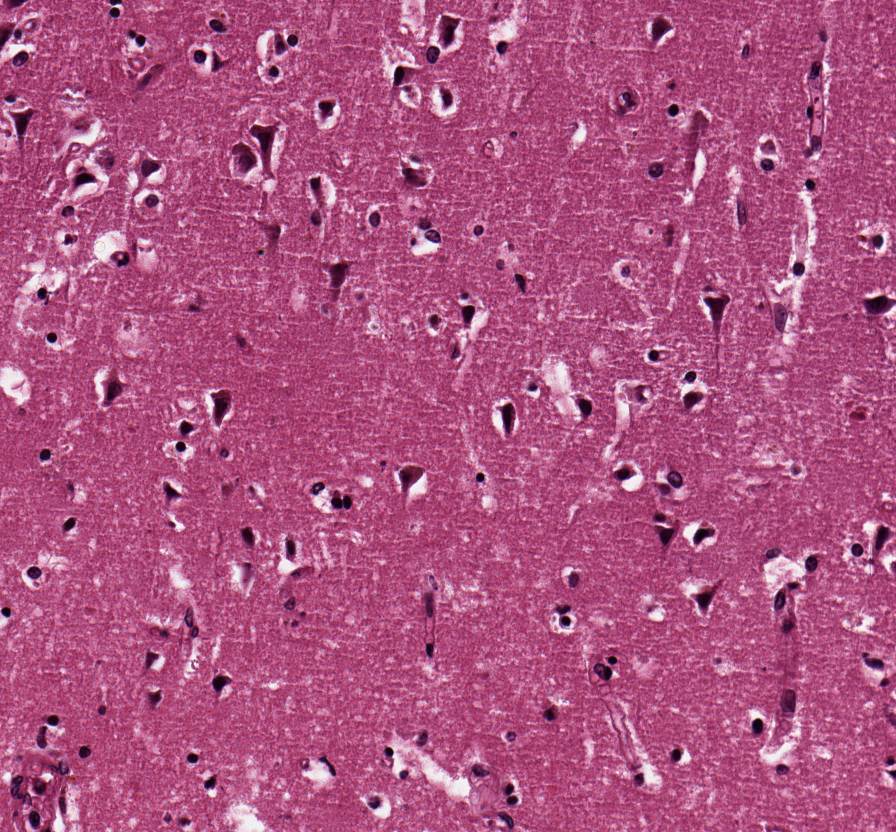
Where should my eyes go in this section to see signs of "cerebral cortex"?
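This section is cerebral cortex.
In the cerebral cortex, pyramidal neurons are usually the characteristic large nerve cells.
That agrees with the triangular pyramidal neuron bodies scattered throughout, apical processes pointing toward the top of the field. Around them is a uniform pink, finely fibrillary background with scattered cells and no epithelium or glands. Small round dark nuclei with little visible cytoplasm lie in it, some beside neuron bodies.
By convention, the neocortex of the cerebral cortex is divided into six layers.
In this field the neurons are spread fairly evenly rather than gathered into a distinct band.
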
